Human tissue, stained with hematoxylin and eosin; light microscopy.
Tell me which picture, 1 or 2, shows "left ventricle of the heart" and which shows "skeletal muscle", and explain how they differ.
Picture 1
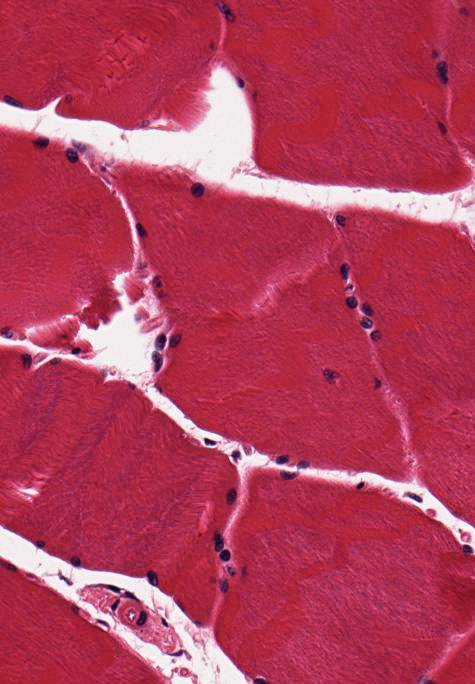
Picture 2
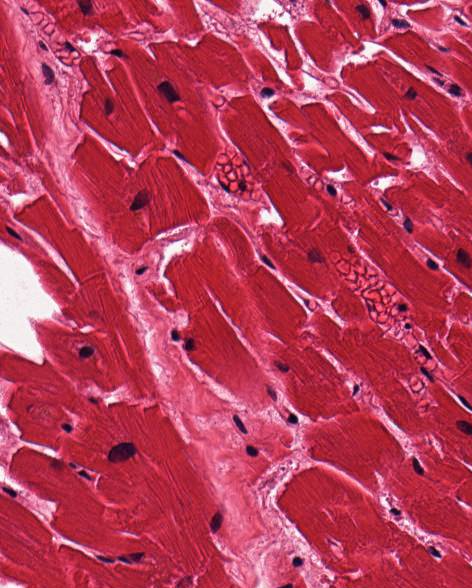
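Here, picture 1 is skeletal muscle; picture 2, left ventricle of the heart. In picture 1 I find small dark oval nuclei just under the fibre borders rather than in the centres.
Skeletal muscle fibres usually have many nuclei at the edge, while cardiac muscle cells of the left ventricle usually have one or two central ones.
Picture 2's deep red fibres, running diagonally from upper left to lower right, branch and join one another rather than running as separate parallel cylinders.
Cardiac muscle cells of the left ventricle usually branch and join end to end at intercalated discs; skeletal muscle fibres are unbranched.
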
